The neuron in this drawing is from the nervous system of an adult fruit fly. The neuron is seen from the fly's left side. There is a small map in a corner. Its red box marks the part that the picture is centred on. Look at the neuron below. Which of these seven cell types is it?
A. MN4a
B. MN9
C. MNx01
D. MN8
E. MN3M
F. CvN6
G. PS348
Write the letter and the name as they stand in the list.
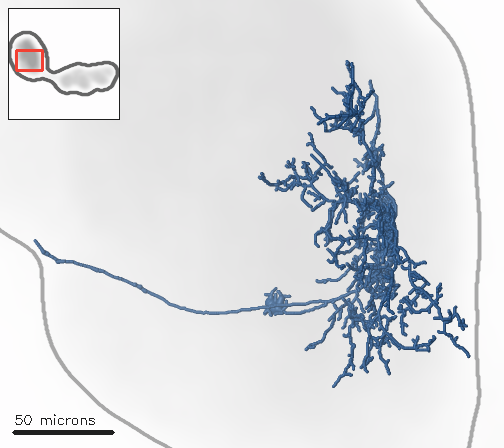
G. PS348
